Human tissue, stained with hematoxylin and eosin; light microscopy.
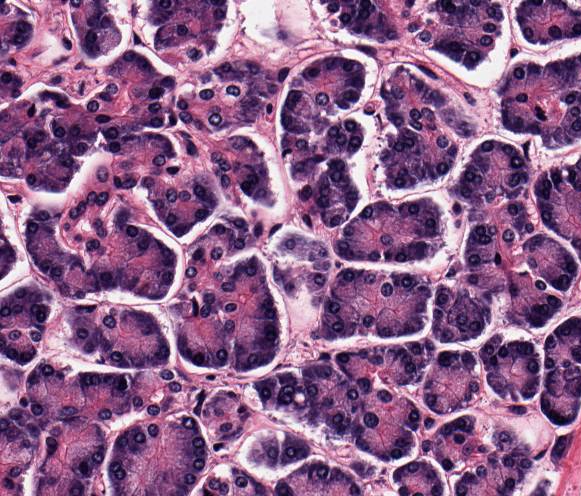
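Pancreas (haematoxylin and eosin), with closely packed, rounded to polygonal acini of epithelial cells filling the entire field. The acinar cells are pyramidal, their narrow ends pointing toward the centre of each acinus. Their round nuclei lie toward the outer, basal part of the cells. The acinar lumina are small and hard to make out.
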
